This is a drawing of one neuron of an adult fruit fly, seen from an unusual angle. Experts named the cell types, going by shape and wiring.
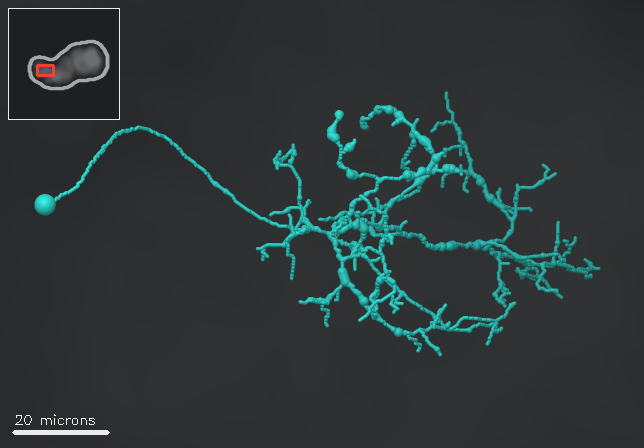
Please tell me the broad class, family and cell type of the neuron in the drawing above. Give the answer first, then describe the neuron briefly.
It is a nerve-cord intrinsic neuron. The family is hemilineage 20A.22A. Its cell type is IN20A.22A073. Its cell body lies on the left of the picture. By the scale bar it is about 120 microns wide in this view. Dozens of branch ends can be seen.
